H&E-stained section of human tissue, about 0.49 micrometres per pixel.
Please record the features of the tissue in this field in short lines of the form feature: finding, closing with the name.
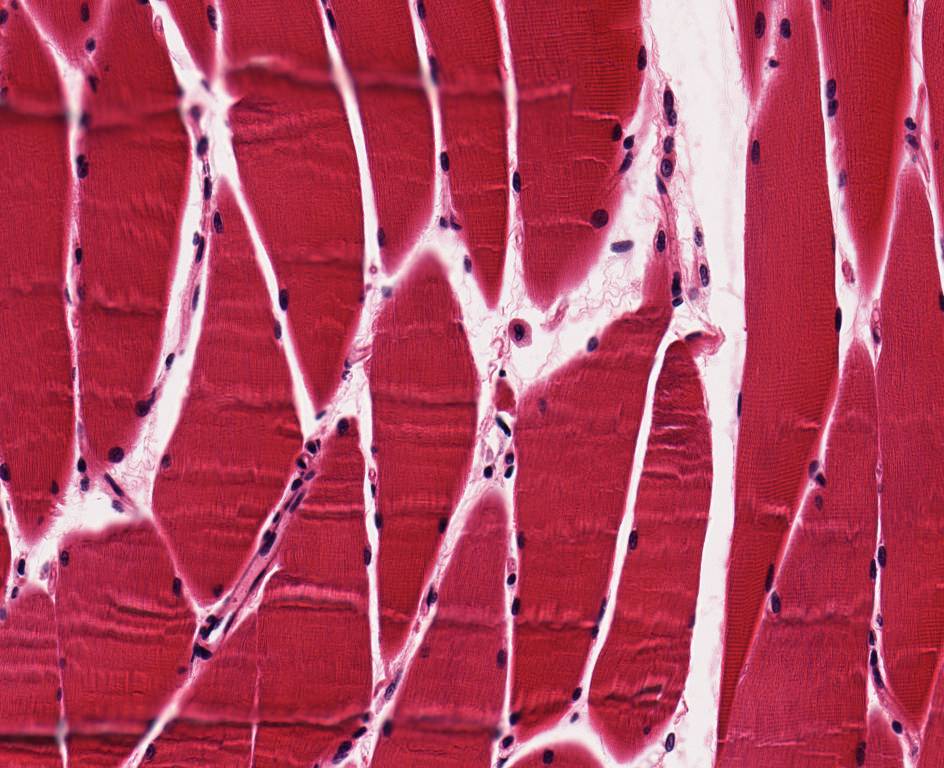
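Fibres: long, deep red, side by side, running mostly top to bottom
Striations: fine, running across each fibre's width
Nuclei: dark and oval, sitting at the fibre edges rather than the centres
Cytoplasm: strongly and evenly eosinophilic
Tissue: skeletal muscle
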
